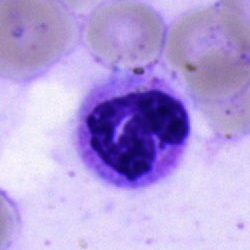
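Segmented neutrophil with a smooth, round outline, its nucleus irregular, lumpy and folded in outline, with dark purple, coarsely clumped chromatin, all set in pale pinkish-lilac cytoplasm.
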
